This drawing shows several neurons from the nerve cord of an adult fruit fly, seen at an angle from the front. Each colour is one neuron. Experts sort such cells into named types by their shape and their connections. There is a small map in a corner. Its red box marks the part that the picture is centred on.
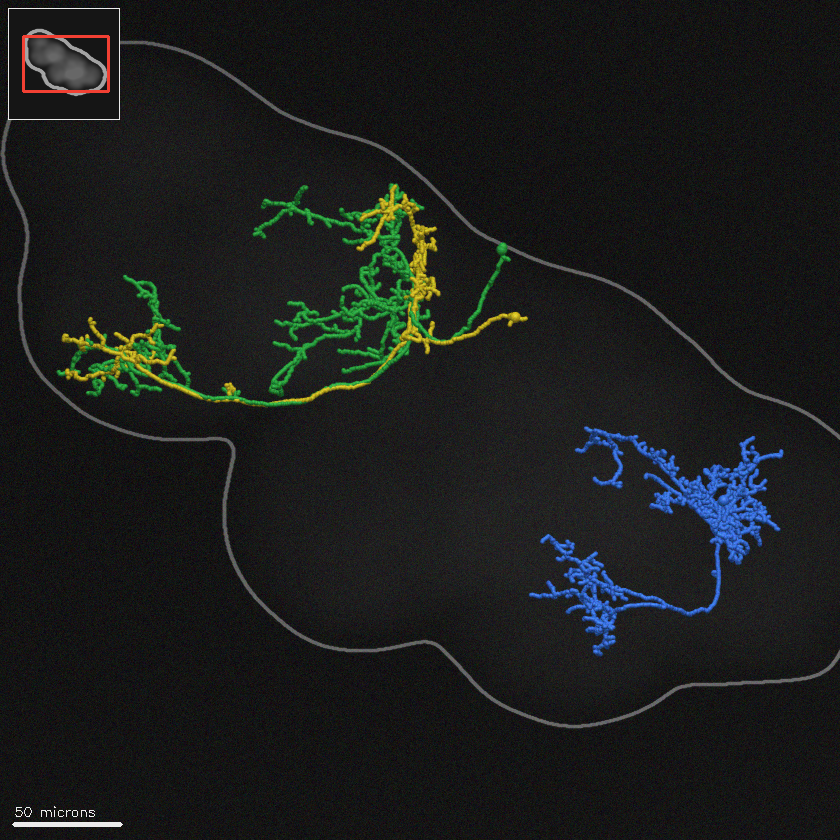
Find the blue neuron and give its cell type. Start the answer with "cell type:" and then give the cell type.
cell type: IN01A035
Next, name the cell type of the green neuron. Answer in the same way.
cell type: IN01A042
